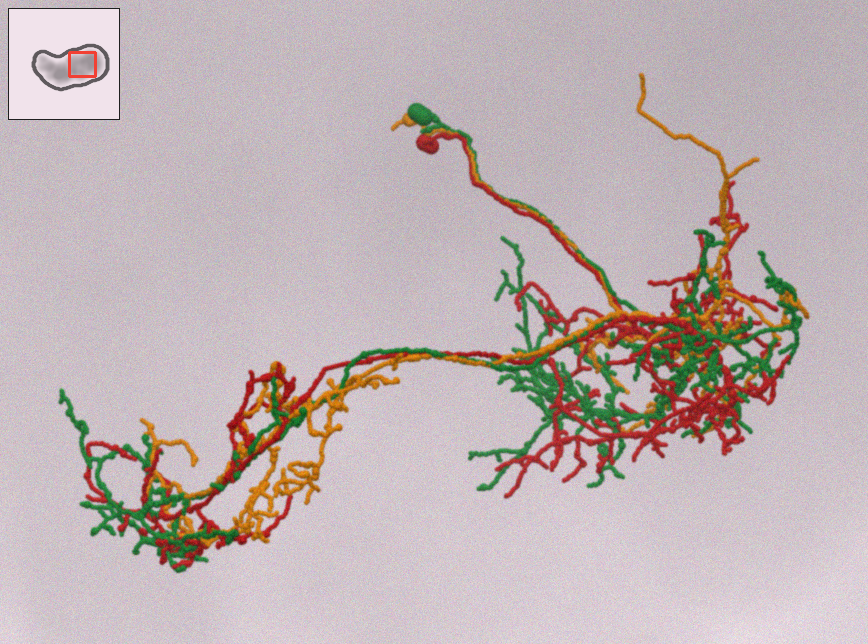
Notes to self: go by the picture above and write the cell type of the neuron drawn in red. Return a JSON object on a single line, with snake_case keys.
{"cell_type": "LAL167"}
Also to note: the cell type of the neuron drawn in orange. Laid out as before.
{"cell_type": "LAL180"}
